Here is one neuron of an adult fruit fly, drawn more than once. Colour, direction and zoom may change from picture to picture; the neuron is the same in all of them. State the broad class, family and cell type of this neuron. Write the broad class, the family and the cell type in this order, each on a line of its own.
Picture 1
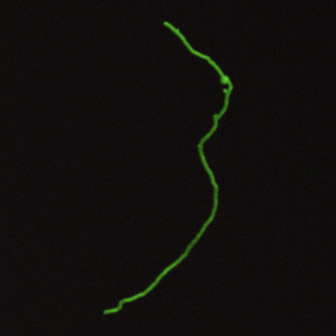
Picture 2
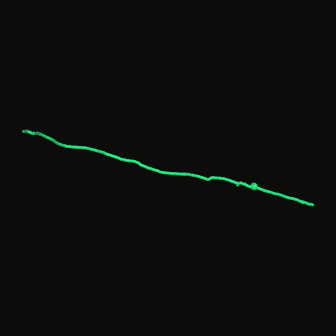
sensory neuron ascending to the brain
class mechanosensory proprioceptive
SApp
